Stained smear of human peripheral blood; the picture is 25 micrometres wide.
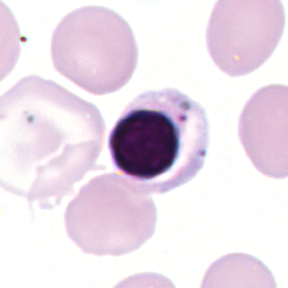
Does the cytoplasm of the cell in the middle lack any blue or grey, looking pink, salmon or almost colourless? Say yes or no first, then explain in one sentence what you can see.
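Yes. The cytoplasm is very pale, almost colourless lilac.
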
